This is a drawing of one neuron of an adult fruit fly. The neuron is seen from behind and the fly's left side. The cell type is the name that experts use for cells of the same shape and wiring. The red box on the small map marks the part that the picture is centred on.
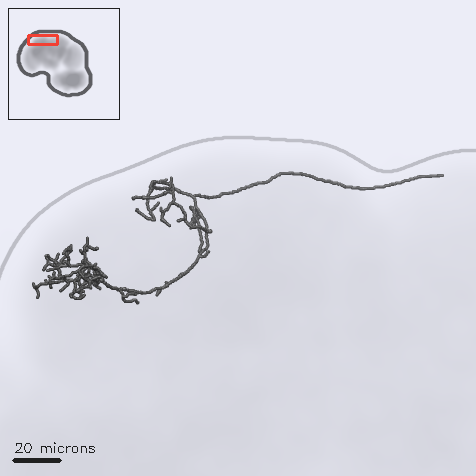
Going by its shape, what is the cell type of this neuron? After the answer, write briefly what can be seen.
Its cell type is CB1020. This is a central-brain intrinsic neuron. From left to right in the picture it spans about 180 microns. The picture shows dozens of branch ends.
